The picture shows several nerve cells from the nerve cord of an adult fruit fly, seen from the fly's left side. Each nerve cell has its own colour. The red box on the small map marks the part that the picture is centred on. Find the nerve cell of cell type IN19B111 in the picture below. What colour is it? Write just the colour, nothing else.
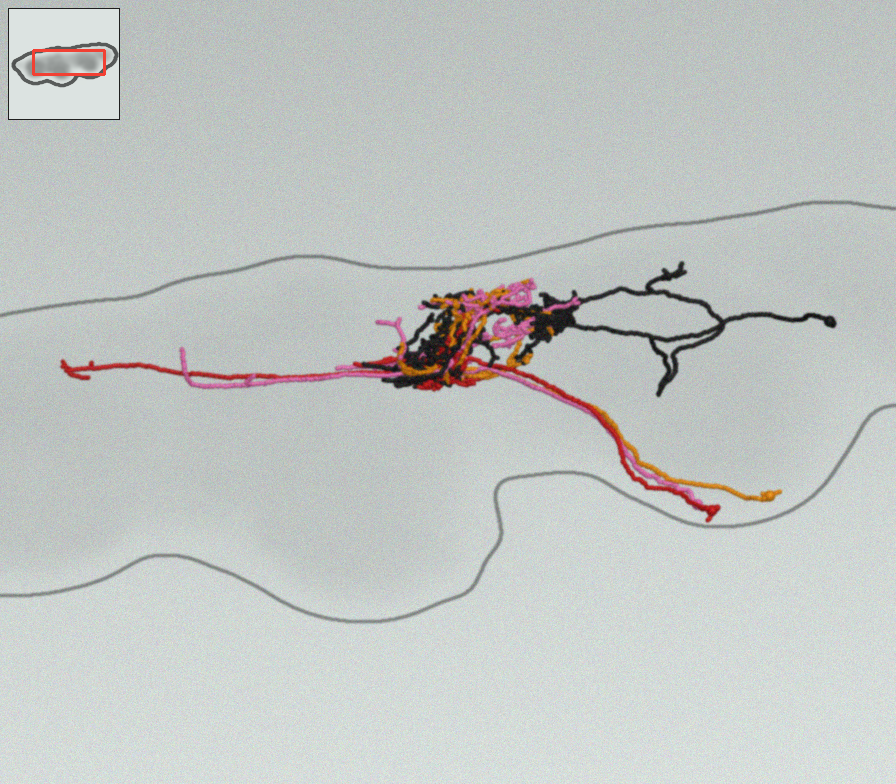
black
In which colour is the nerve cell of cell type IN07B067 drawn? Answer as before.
pink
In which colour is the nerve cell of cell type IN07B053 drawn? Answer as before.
orange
